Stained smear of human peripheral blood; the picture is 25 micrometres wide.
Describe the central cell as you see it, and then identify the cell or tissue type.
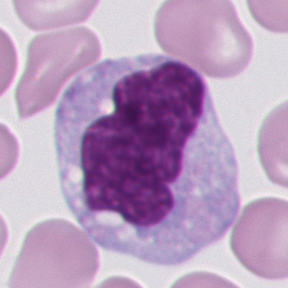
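An irregular, folded nucleus, about 15 by 10 micrometres, shows several indentations along its edge. Surrounding cytoplasm is pale greyish blue and carries only fine, faint granules, along with a few small clear vacuoles. The cell is a monocyte.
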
